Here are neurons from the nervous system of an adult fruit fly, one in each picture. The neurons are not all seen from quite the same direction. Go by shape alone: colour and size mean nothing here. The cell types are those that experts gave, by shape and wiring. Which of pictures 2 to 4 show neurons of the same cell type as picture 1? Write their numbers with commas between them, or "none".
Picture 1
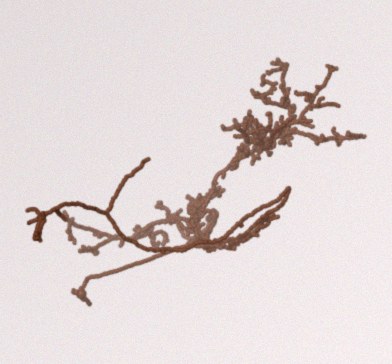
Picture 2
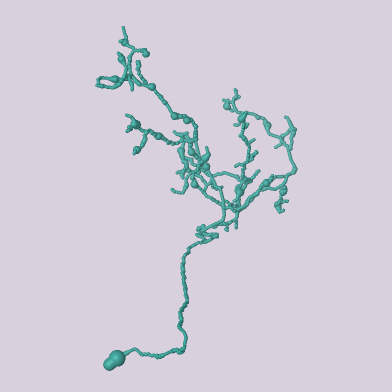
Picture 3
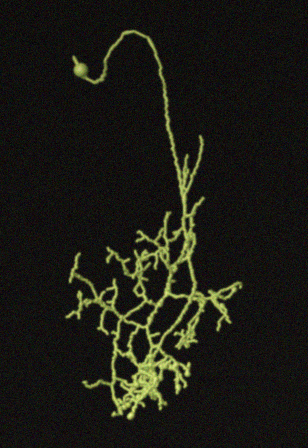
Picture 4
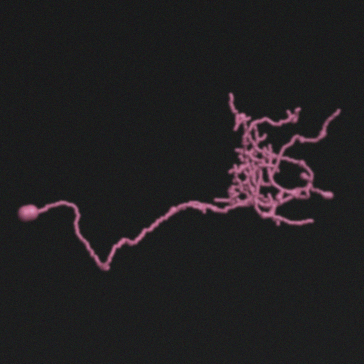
none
